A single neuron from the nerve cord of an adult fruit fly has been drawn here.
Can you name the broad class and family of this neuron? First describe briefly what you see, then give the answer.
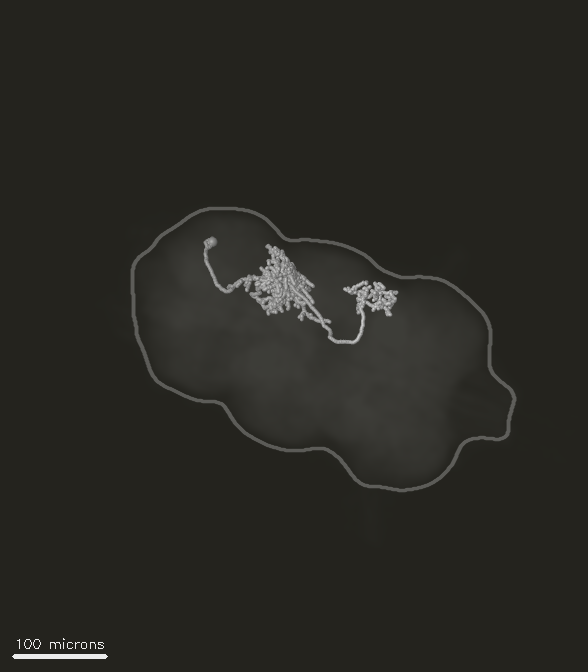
From left to right in the picture it spans about 200 microns. In this view it is wider than it is tall. Its broad class is nerve-cord intrinsic neuron. Its family is hemilineage 03A.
